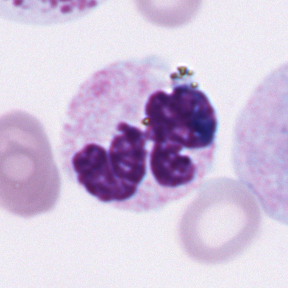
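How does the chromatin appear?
Dark purple and coarsely clumped.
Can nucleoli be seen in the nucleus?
No, none are visible.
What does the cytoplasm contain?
Fine pink granules throughout, and no vacuoles.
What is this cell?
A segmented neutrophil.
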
